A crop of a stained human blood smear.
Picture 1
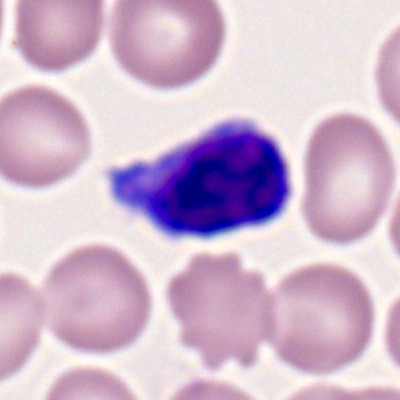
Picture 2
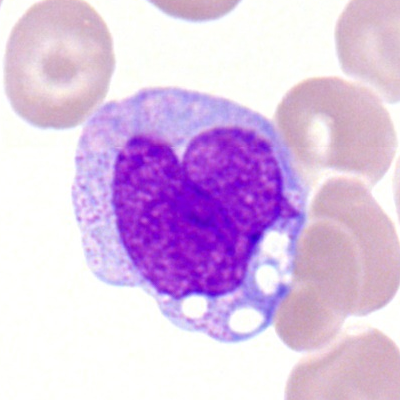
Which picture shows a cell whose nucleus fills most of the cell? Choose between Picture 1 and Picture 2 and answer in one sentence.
Picture 1 shows a cell whose nucleus fills most of it.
